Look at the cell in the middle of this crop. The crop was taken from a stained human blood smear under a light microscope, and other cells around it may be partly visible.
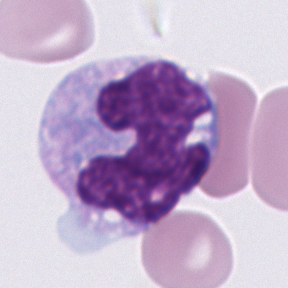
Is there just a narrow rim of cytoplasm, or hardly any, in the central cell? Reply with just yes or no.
No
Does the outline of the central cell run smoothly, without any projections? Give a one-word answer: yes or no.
No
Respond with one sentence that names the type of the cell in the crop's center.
The cell centred in this crop is categorized as a monocyte.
